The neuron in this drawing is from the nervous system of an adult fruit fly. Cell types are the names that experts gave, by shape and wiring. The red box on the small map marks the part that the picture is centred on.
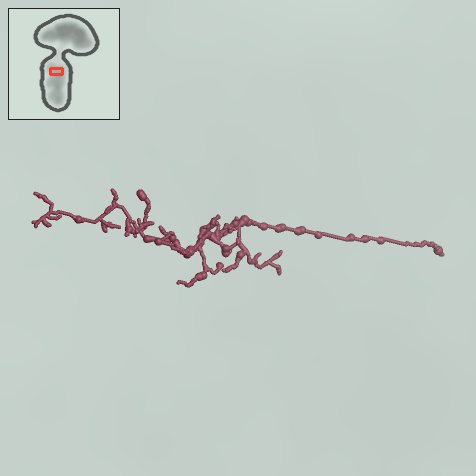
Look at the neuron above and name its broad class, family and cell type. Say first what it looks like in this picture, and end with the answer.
It lies in the nerve cord. No cell body is drawn. Its broad class is sensory neuron entering the nerve cord. The name of its family is class gustatory. The cell type is LgLG5.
